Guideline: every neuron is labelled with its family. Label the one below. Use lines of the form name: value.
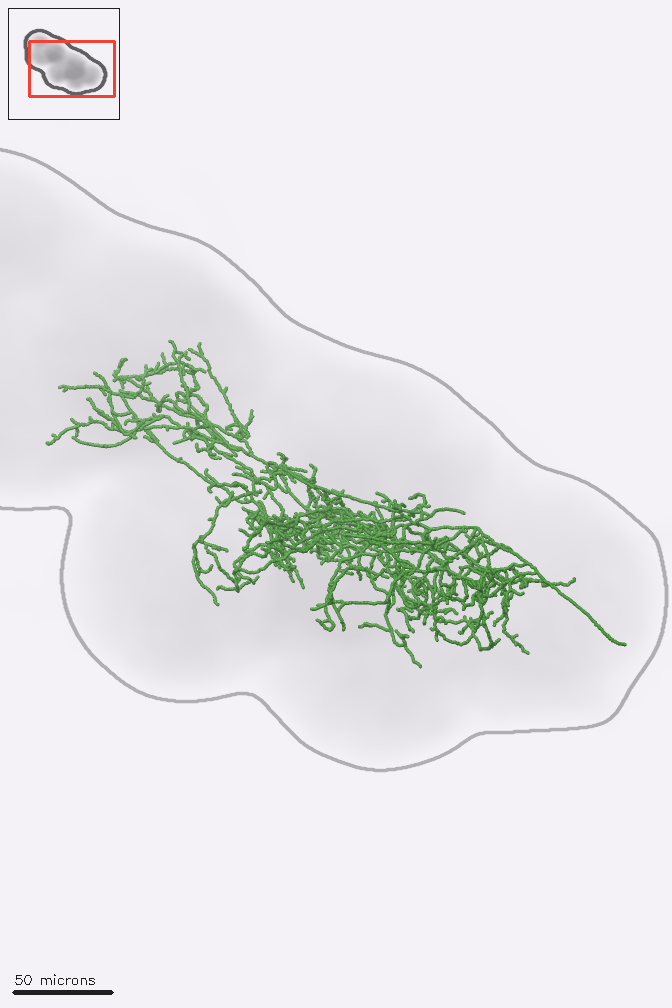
family: DNge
